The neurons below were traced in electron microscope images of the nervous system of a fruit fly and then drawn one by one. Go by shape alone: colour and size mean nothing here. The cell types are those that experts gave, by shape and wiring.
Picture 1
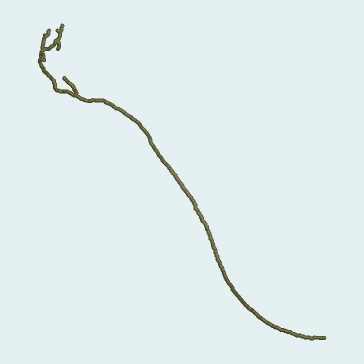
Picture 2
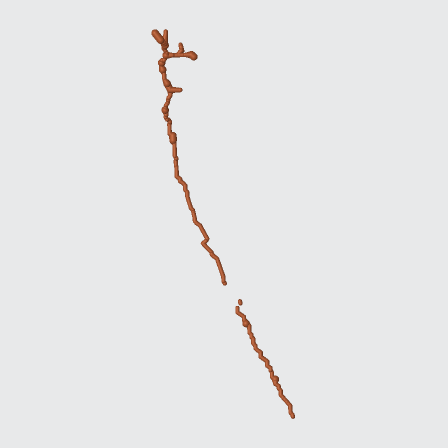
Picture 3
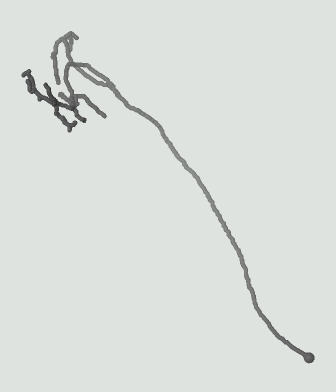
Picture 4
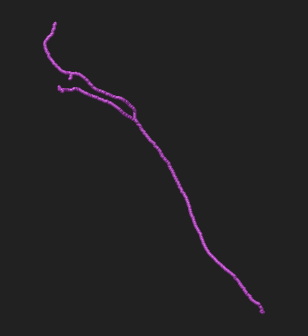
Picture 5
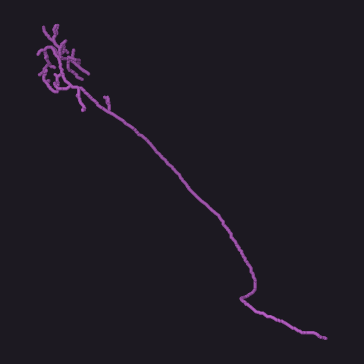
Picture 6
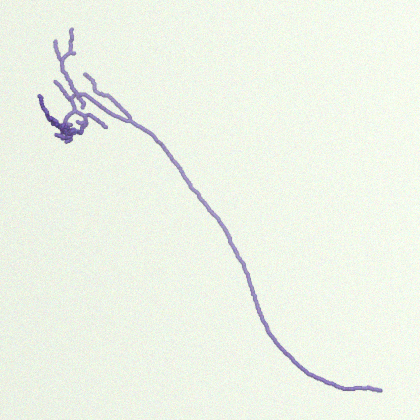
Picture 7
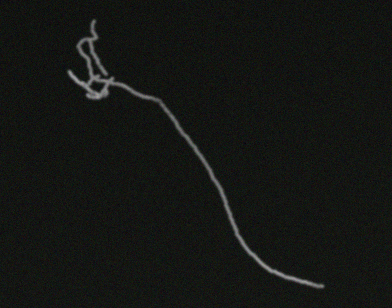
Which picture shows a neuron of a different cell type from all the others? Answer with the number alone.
2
